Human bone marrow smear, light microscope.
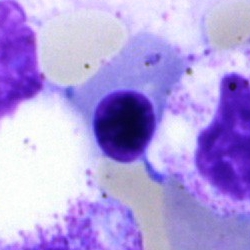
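Erythroblast in a stained human bone marrow smear, the cell in the middle. Its chromatin is dense and dark purple throughout, and no nucleolus is visible in the nucleus. The nucleus sits in a pale blue area. A small bluish tag juts from the lower edge of the nucleus.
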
